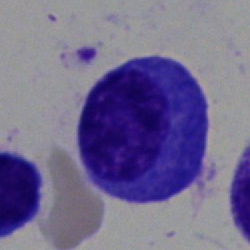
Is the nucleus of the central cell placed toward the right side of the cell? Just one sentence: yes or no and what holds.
No, the nucleus sits toward the left, whether upper, middle or lower.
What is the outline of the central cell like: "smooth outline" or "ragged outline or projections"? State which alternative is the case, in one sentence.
Along its outline, the cell is smooth, with no projections.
